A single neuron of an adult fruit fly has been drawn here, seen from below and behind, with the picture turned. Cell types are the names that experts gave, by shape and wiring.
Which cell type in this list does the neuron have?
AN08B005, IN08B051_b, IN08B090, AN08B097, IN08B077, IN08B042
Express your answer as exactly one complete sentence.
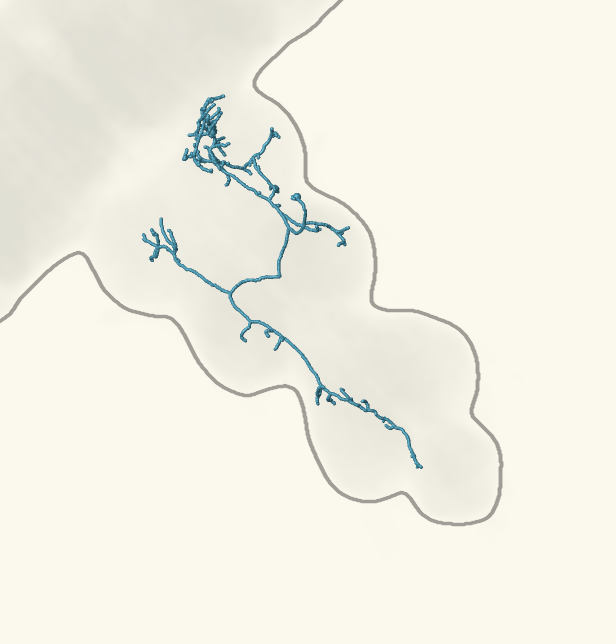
The type assigned to this neuron is IN08B042.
